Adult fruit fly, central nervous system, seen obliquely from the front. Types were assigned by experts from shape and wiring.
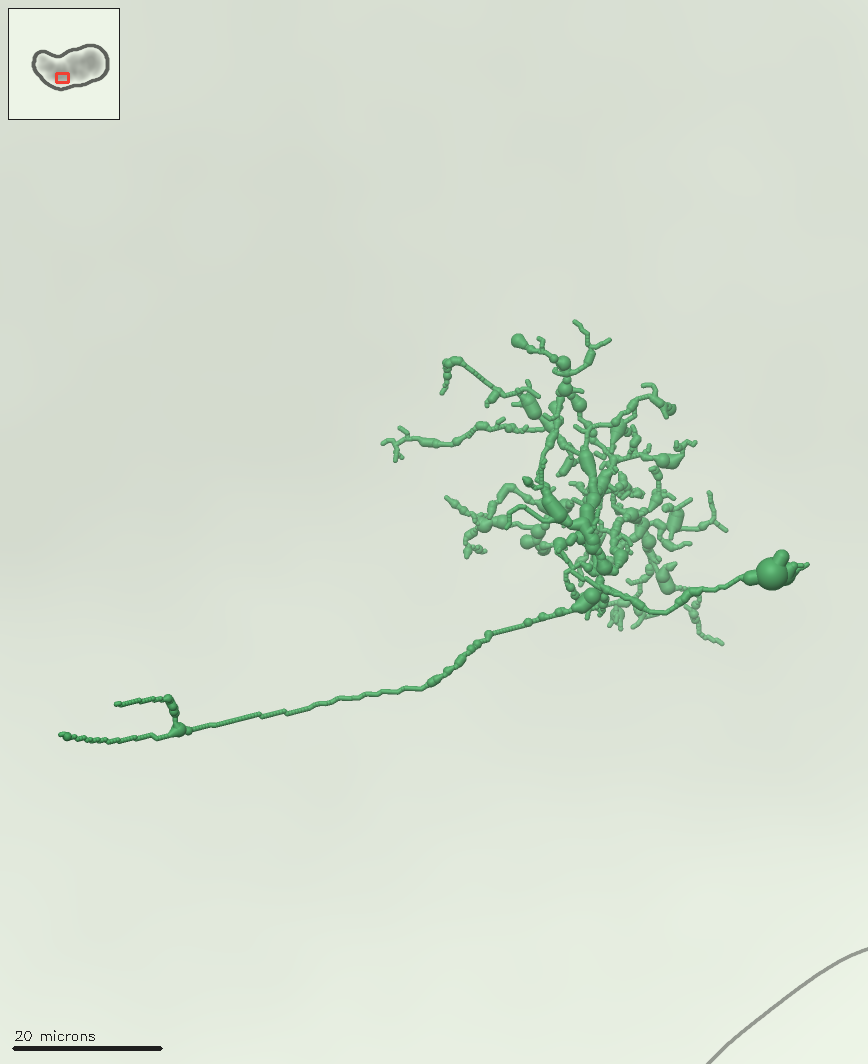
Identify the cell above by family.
Lawf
